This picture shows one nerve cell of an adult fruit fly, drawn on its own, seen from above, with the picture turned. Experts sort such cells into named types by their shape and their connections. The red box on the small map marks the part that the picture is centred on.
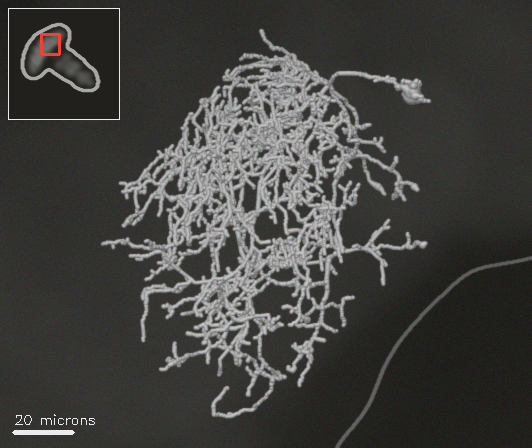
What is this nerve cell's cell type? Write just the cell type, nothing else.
SLP004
